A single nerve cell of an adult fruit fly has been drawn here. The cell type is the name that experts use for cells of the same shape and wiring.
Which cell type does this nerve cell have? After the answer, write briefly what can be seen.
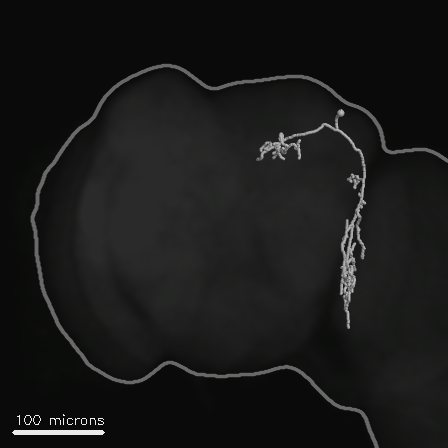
It is of cell type CL125. This is a visual projection neuron. The cell body can be seen at the upper right of the picture. From top to bottom in the picture it spans about 250 microns.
